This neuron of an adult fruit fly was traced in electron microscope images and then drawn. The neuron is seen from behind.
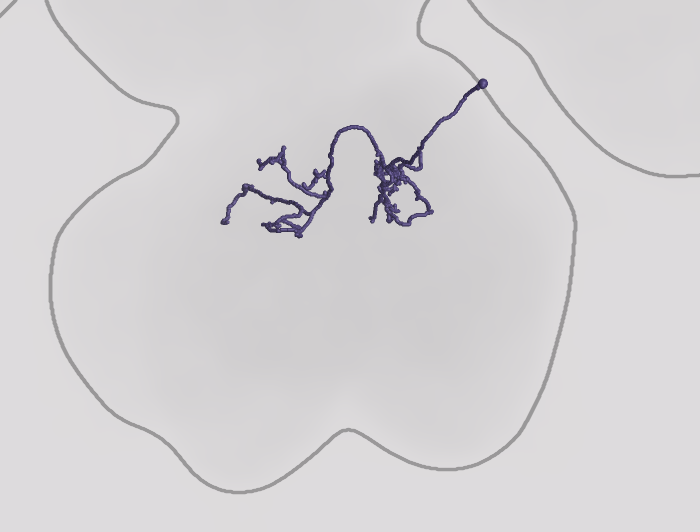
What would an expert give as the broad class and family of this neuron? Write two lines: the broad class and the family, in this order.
nerve-cord intrinsic neuron
hemilineage 06A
